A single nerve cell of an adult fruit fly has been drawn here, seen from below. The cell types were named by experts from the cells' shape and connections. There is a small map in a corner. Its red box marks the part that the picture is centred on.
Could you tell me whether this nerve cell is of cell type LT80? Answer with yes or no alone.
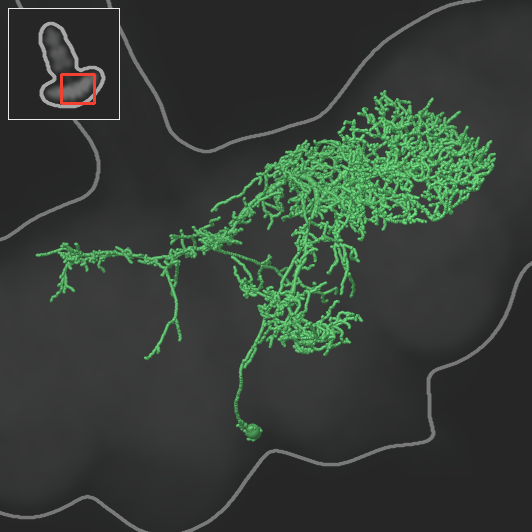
no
